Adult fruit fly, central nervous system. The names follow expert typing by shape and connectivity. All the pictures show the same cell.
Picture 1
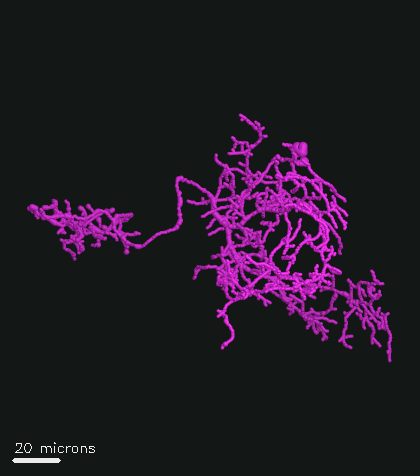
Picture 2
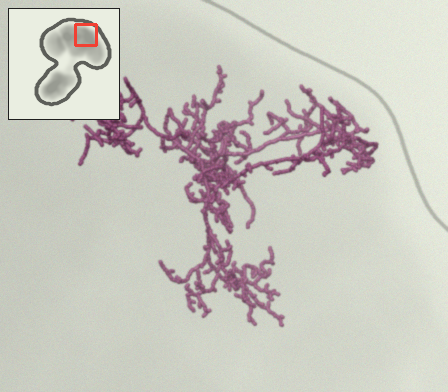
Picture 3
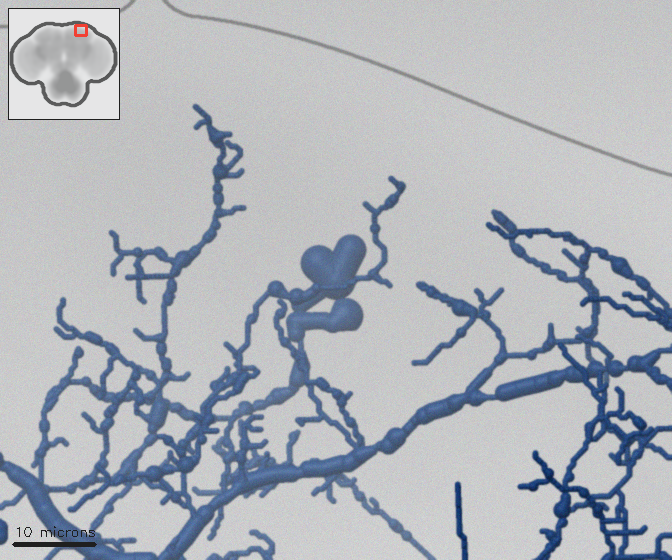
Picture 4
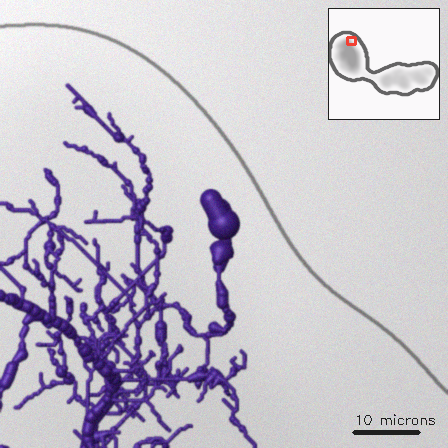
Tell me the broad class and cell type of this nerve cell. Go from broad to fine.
central-brain intrinsic neuron; SMP201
